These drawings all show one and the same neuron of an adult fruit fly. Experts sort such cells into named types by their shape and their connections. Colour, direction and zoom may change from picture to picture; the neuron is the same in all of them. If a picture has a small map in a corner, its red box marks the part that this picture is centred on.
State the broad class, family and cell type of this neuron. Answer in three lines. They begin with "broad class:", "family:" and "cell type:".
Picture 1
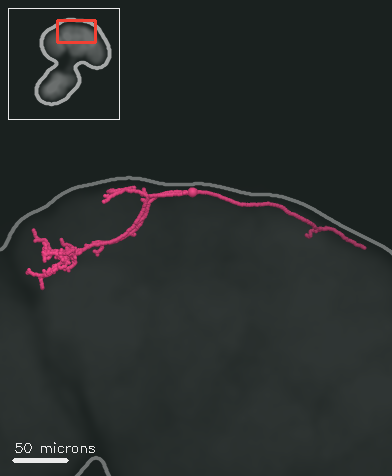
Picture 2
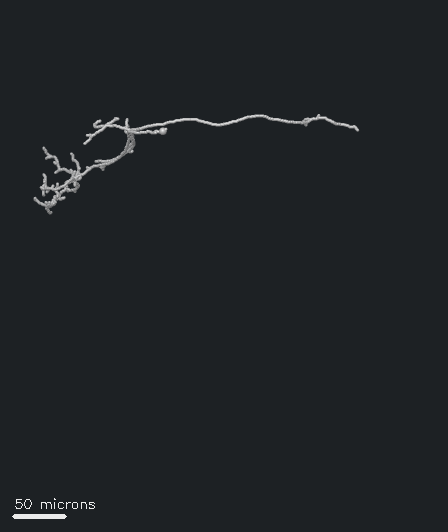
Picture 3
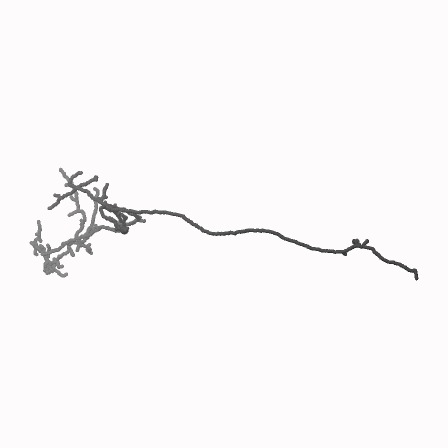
broad class: central-brain intrinsic neuron
family: hemilineage LHd1
cell type: CB3124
